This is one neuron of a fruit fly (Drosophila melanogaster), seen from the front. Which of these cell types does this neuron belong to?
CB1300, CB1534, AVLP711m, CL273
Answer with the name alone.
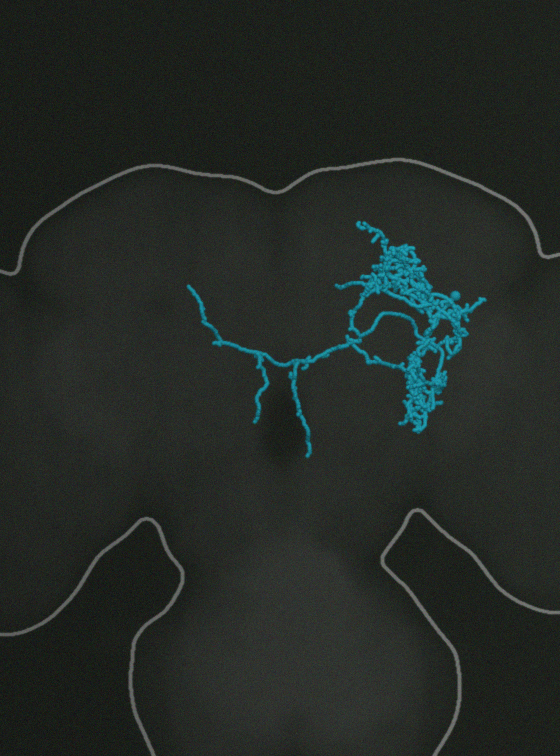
AVLP711m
